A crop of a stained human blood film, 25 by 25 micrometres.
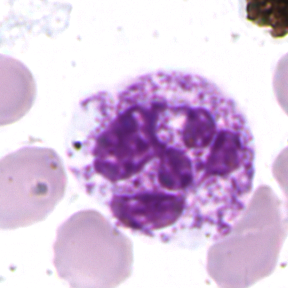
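Segmented neutrophil: a roughly round cell whose nucleus is split into more than three separate lobes, none showing a visible nucleolus. Along the left edge, a narrow rim of cytoplasm holds fewer granules than the rest.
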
